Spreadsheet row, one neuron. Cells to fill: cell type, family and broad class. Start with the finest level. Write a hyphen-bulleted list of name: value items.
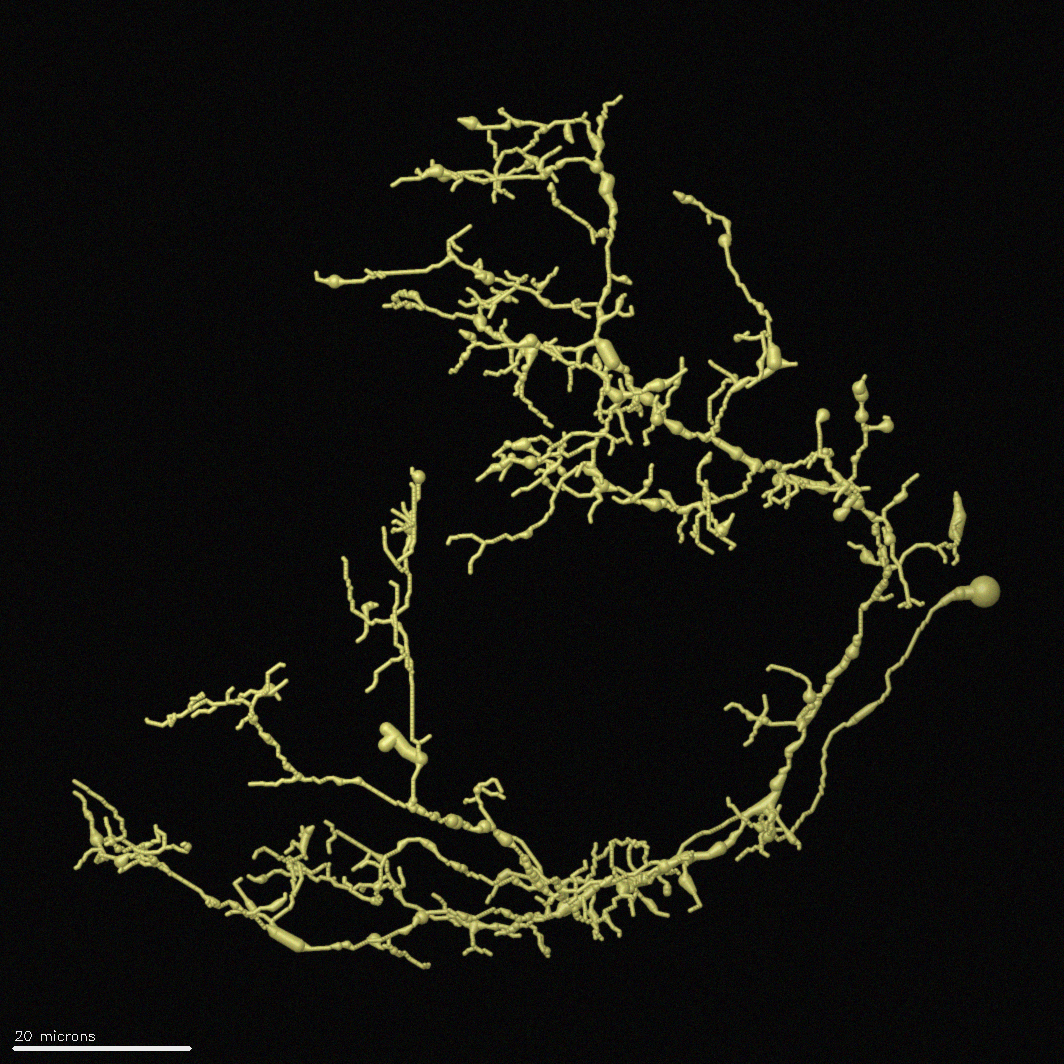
- cell type: IN13A052
- family: hemilineage 13A
- broad class: nerve-cord intrinsic neuron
